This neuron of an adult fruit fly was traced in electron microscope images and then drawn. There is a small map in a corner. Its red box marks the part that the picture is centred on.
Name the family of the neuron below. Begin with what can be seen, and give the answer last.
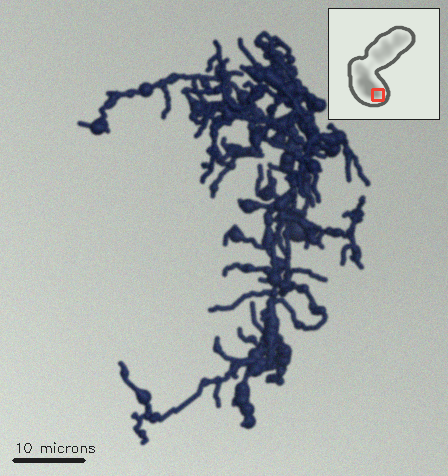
By the scale bar it is about 60 microns tall in this view. The picture shows dozens of branch ends. Its broad class is central-brain intrinsic neuron. Its family is hemilineage LHd2.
